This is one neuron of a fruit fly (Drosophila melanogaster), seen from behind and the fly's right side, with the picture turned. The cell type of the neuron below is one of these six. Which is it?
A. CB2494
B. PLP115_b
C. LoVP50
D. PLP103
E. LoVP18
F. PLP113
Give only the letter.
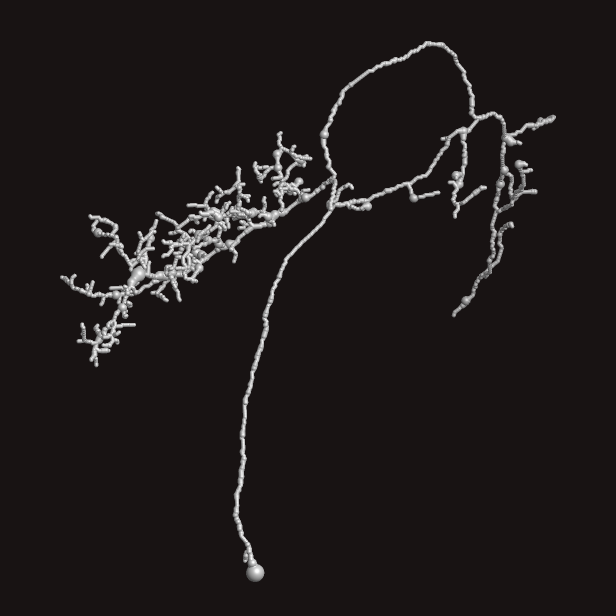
B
